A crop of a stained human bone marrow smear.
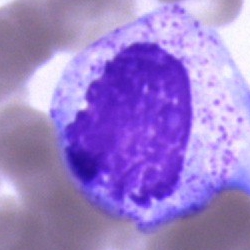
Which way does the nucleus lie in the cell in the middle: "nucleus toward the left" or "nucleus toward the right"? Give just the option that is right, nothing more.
Nucleus toward the left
